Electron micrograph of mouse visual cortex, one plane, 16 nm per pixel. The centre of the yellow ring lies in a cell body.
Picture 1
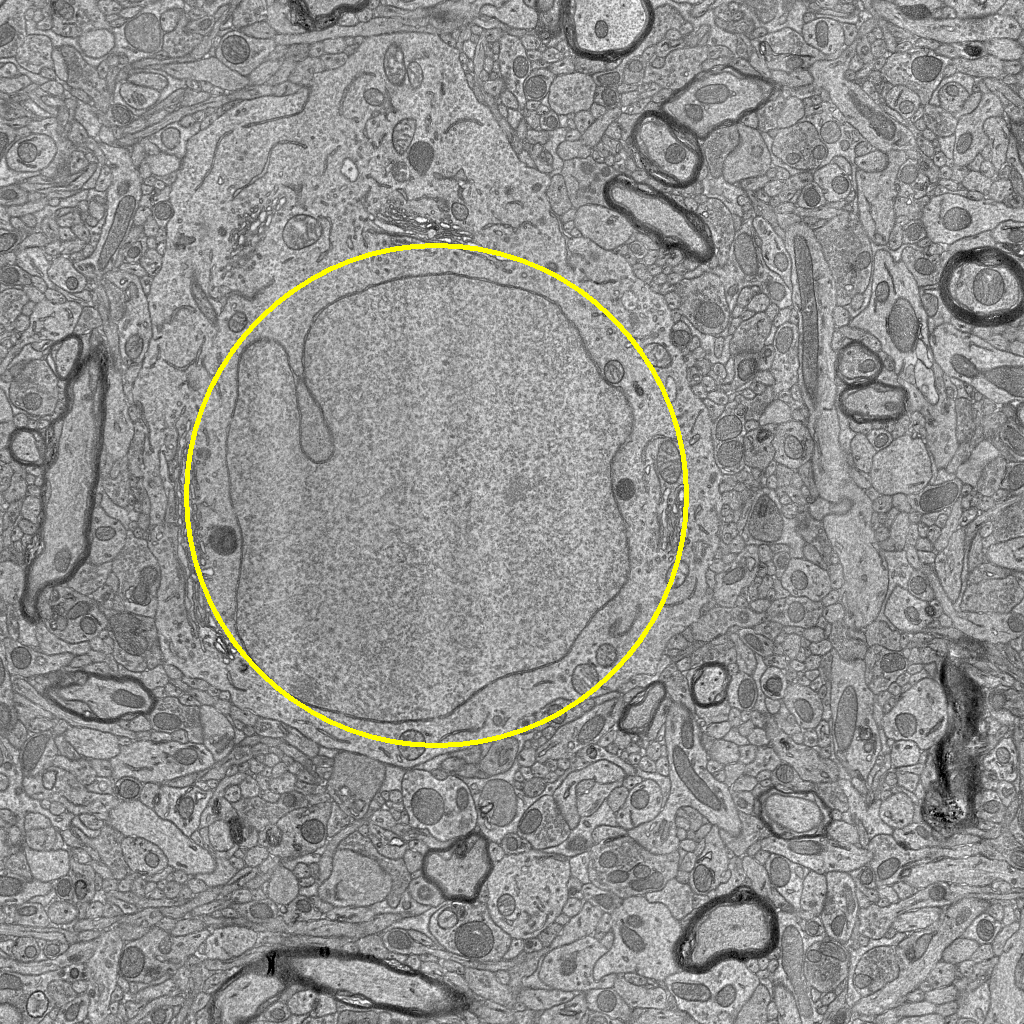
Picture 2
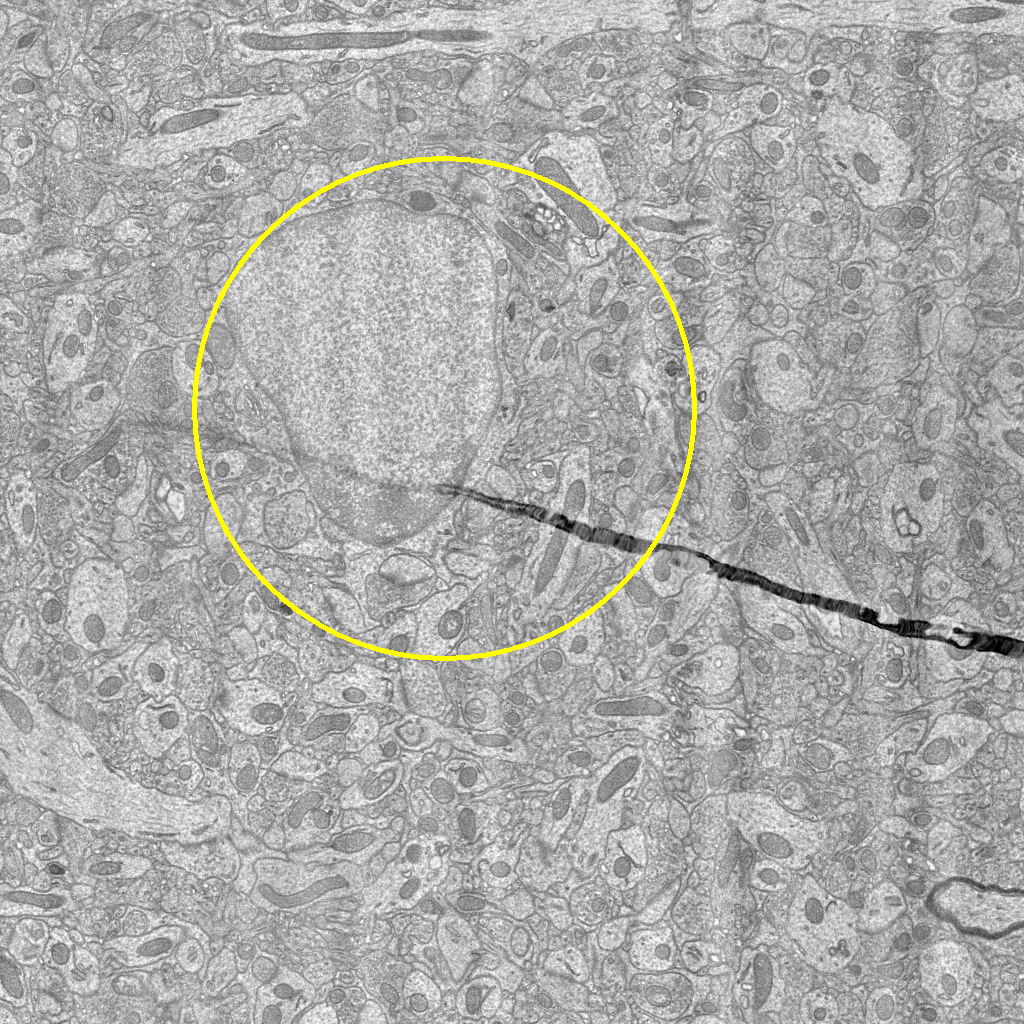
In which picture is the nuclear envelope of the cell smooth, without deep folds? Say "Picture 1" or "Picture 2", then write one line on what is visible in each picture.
Picture 2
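What picture 1 shows: At the upper left the nuclear envelope dips in as one deep, narrow fold.
What picture 2 shows: The nuclear envelope runs smoothly without deep infoldings.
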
